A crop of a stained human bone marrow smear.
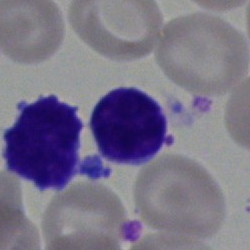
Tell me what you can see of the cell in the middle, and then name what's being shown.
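Within the nucleus, no nucleoli are clearly visible. Cytoplasm is scant, appearing at most as a thin rim, and no granules are seen anywhere in the cell. A small purple blob sits against the right edge of the cell. The answer is lymphocyte.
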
